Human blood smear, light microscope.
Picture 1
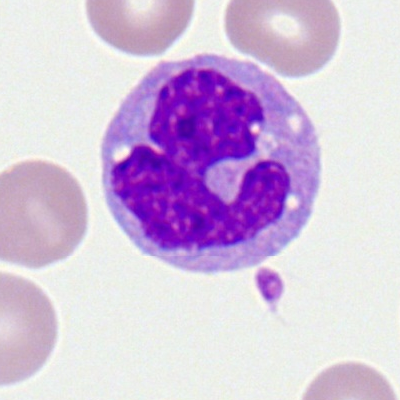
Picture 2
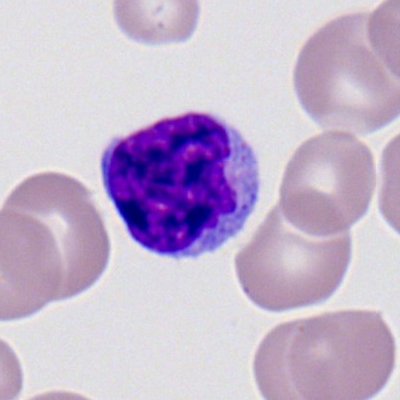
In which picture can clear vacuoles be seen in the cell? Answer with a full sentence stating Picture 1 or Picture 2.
One or more clear vacuoles can be seen in the cytoplasm of the cell in picture 1.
